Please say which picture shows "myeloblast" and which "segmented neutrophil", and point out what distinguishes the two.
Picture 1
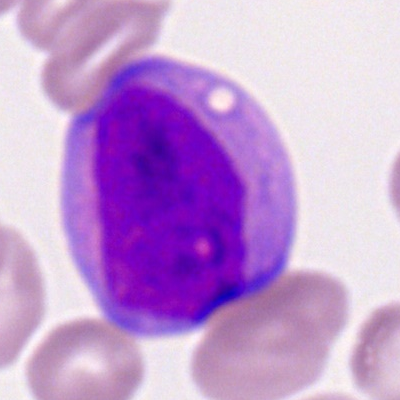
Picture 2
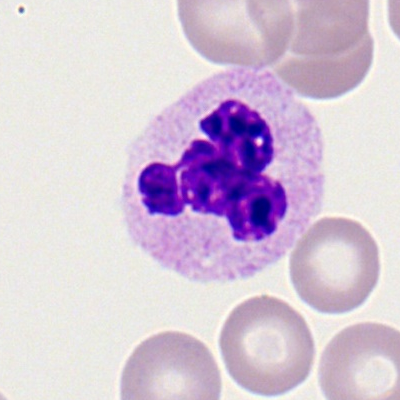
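Myeloblast, picture 1; segmented neutrophil, picture 2. Myeloblast outline: smooth oval, no surface projections. No distinct granules in the cytoplasm.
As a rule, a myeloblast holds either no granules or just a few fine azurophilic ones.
One small round clear vacuole in the cytoplasm at the upper right. Red cells touching at the upper left and along the bottom edge. Segmented neutrophil outline: roughly round, smooth edge. Chromatin dark purple, coarsely clumped; no nucleoli seen.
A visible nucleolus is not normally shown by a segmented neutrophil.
Cytoplasm abundant, pale pinkish-lilac, with fine, evenly scattered pinkish granules; no vacuoles.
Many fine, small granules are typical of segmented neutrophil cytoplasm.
Differences: oval outline versus roughly round; no distinct granules versus evenly scattered pinkish granules; one vacuole versus none.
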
